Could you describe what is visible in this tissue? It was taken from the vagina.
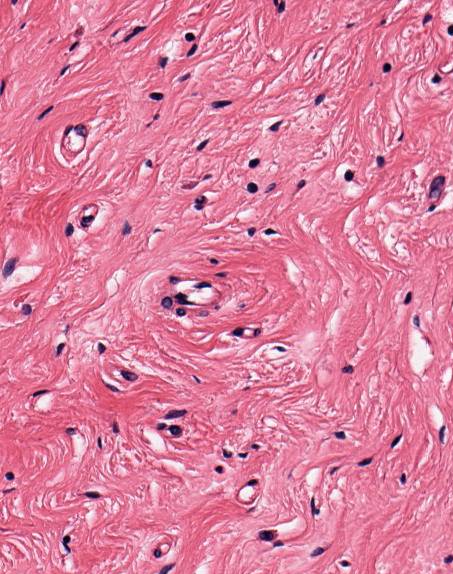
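The stroma is made up of dense, deeply eosinophilic, wavy collagen, with small clear clefts between the bundles. Throughout the field, nuclei are sparse and lie widely separated by collagen. They are small and dark, ranging from oval to spindle-shaped. Cytoplasm is inconspicuous and difficult to distinguish from the surrounding collagen.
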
